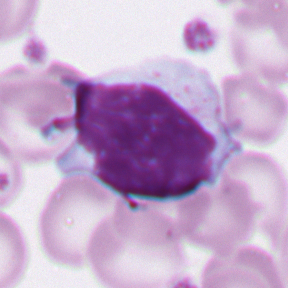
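Large granular lymphocyte at the centre of a stained human peripheral blood smear. Its nucleus is angular and polygonal, bounded by fairly straight edges. Dense, deep purple chromatin fills the whole nucleus. A few fine reddish-purple granules lie scattered in the upper right of the cytoplasm. The cell outline is irregular, with angular corners, one of which points to the right.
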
